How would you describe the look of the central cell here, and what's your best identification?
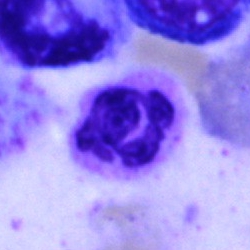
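You can see that this cell has a round outline. Follow the pale curved cleft running into the right half of the nucleus. The chromatin is dark purple and coarsely clumped, and there is no nucleolus to find. This one is a segmented neutrophil.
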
